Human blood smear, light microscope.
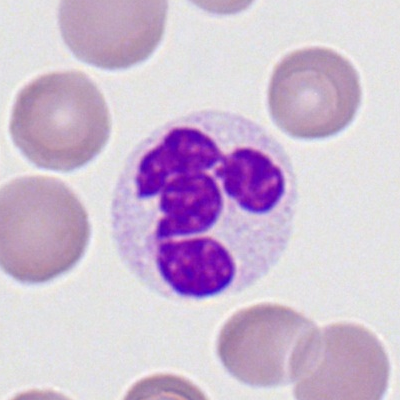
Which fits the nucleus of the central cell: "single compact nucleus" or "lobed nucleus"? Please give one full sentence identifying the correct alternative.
There is a nucleus divided into separate segments in this cell.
